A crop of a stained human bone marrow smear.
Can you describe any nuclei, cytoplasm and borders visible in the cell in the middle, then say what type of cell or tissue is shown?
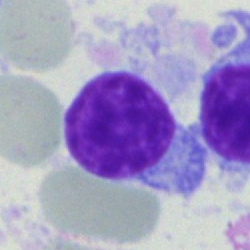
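Looking at the cell in the middle, the chromatin is deep purple and clumped, with paler patches sitting between darker areas. I can't make out a nucleolus anywhere in the nucleus. Nor do I find granules over or around the nucleus. Pale grey-green red cells lie against its left and lower sides. I'd call it a lymphocyte.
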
